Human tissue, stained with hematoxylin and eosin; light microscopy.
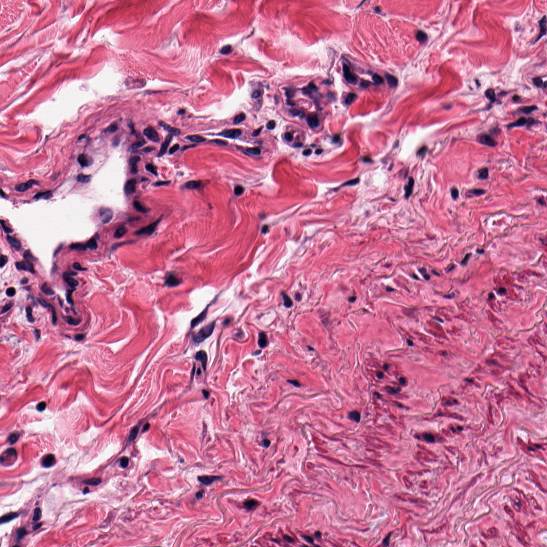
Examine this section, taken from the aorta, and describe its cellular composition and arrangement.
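You're looking at fibrous connective tissue throughout, pink-staining collagen with no epithelium anywhere. In the upper left half, collagen forms thick, wavy, deeply eosinophilic bundles. Sparse small dark nuclei, mostly spindle-shaped or oval, sit singly between the fibres. At the left edge, upper half, flattened nuclei line an irregular empty space, consistent with a thin-walled vessel.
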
